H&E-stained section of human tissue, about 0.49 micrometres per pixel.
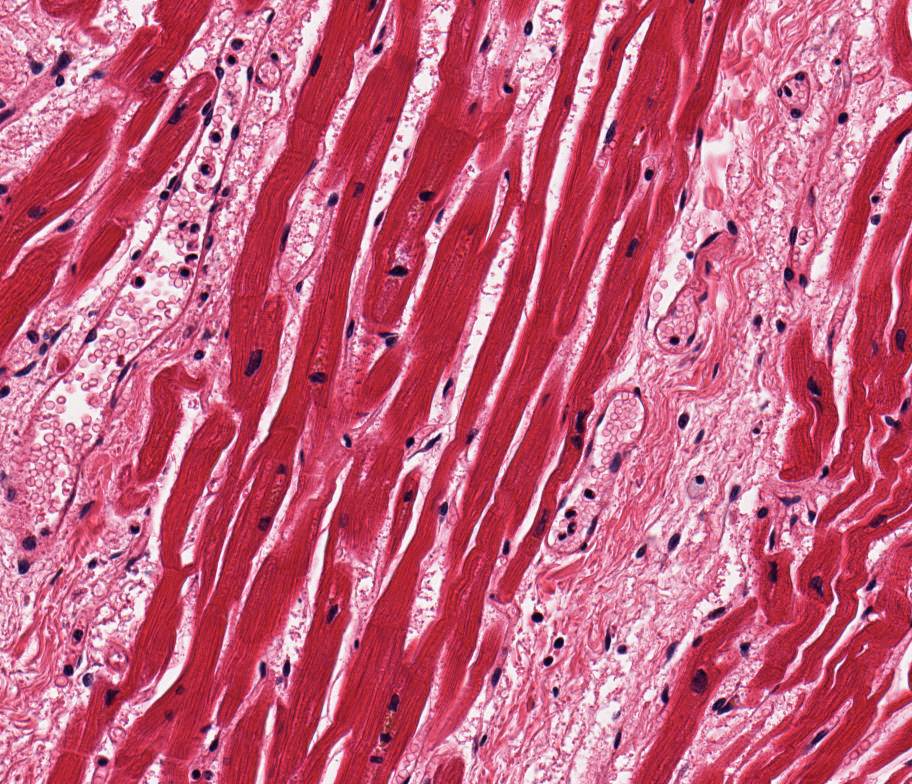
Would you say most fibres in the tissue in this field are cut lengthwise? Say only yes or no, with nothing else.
Yes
